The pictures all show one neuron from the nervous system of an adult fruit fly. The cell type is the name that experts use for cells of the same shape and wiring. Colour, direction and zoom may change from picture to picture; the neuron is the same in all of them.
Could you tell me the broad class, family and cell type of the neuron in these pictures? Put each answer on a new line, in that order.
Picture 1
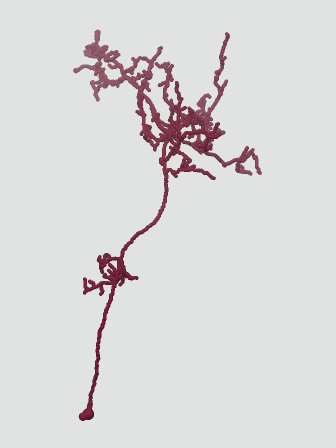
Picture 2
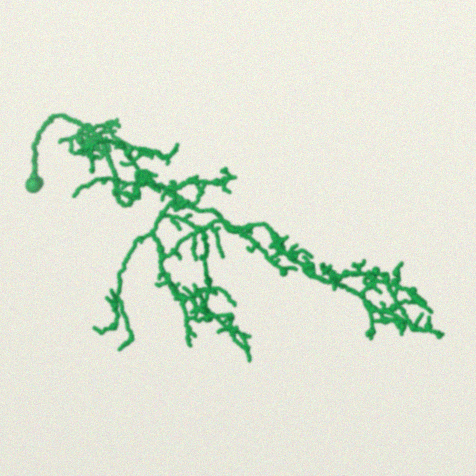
central-brain intrinsic neuron
hemilineage LHa2
LHAV2a3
